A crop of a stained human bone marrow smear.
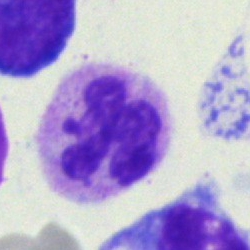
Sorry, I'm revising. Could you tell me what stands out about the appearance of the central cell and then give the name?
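Nucleus: several connected lobes. Chromatin: dark purple, densely clumped. Cytoplasm: broad pale pinkish-lilac rim around the nucleus, holding fine, faint pinkish granules. Segmented neutrophil.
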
